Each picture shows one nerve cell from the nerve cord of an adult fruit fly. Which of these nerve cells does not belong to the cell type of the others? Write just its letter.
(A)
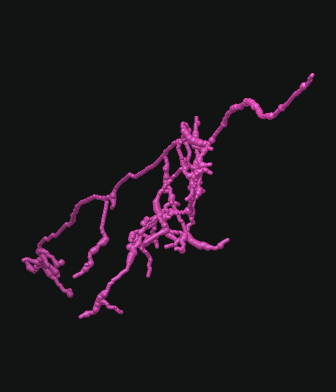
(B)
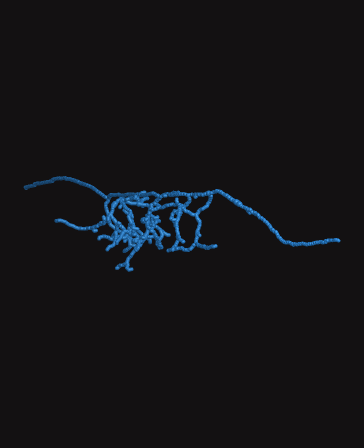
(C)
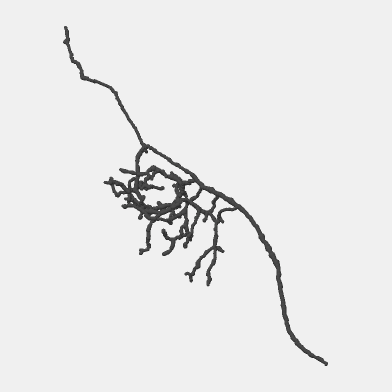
A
